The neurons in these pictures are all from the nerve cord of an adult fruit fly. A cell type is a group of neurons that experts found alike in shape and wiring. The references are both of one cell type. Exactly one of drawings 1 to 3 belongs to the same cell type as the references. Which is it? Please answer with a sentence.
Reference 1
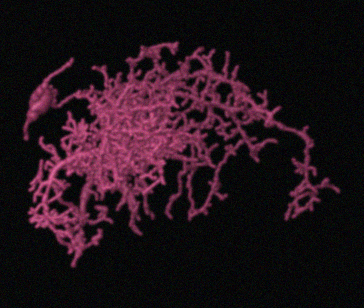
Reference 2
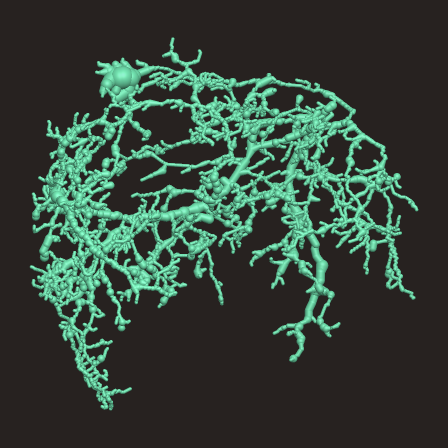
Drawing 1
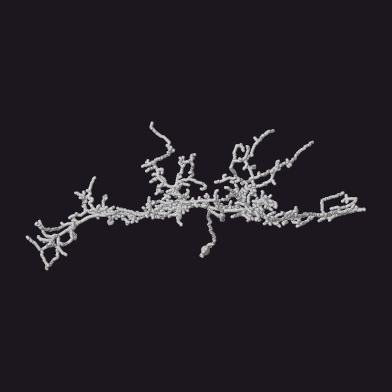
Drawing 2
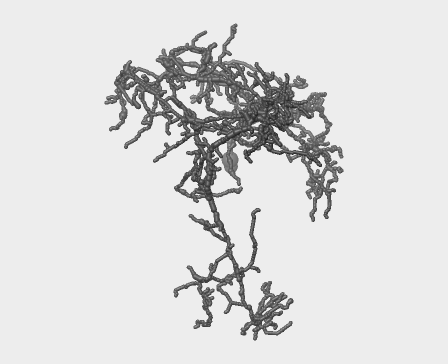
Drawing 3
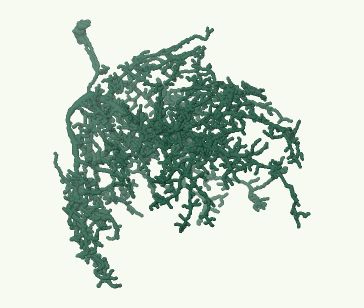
Drawing 3 shows a neuron of the same cell type.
